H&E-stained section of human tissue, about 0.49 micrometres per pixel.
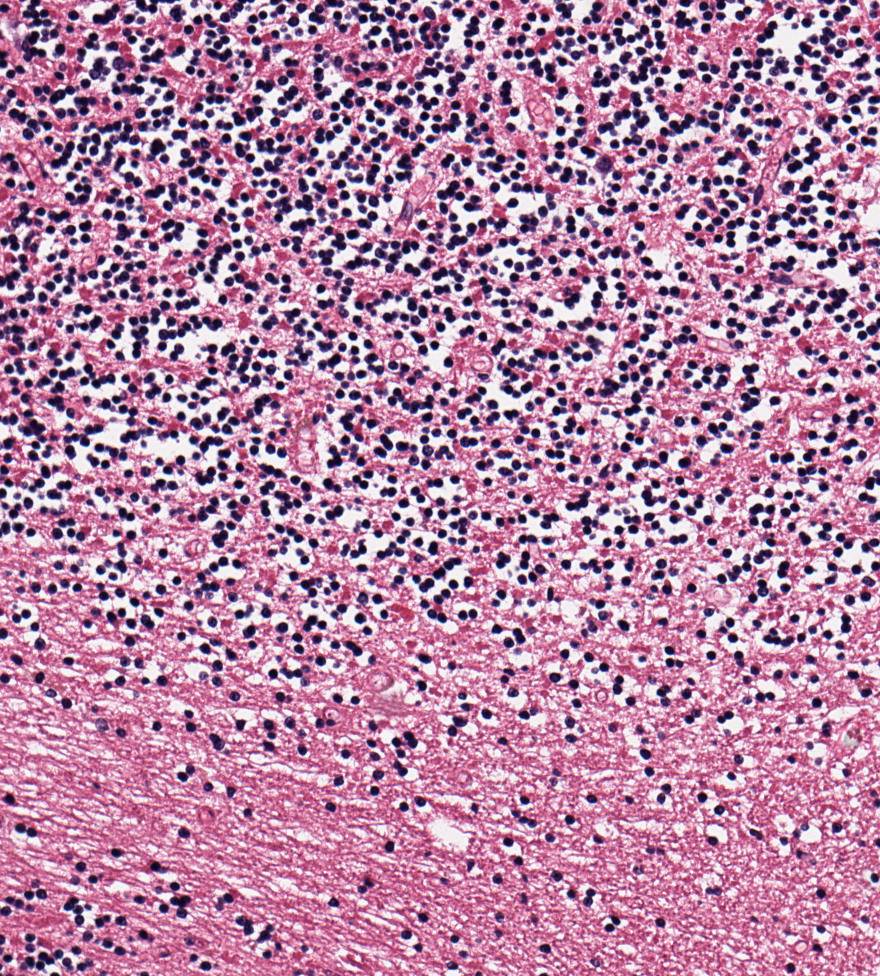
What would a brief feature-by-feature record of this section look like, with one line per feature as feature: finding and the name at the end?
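Layout: crowded nuclei in upper two-thirds; paler pink lower third, far fewer nuclei
Upper nuclei: small, round, uniformly dark, almost no cytoplasm
Islands: irregular, pink, fine fibrillar, between nuclear clusters
Lower left: fine parallel streaks, roughly horizontal
Name: cerebellum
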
